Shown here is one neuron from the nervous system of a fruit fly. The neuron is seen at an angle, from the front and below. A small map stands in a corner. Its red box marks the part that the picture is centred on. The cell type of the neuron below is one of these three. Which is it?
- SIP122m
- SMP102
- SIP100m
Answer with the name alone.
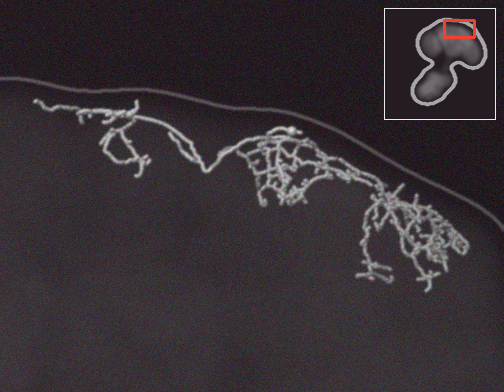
SMP102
